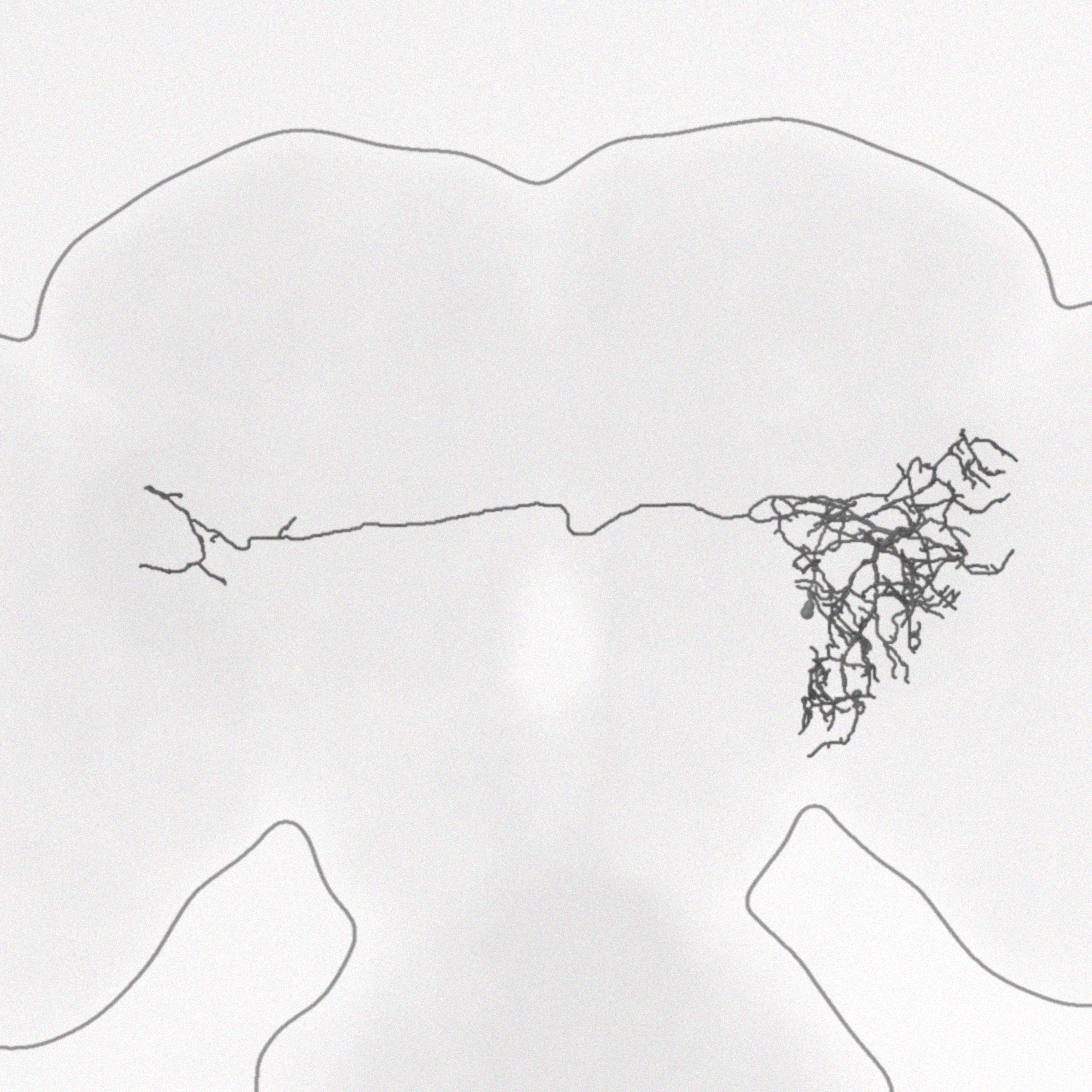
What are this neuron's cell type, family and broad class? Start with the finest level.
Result: CB1932; hemilineage VLPl&p2_posterior; central-brain intrinsic neuron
